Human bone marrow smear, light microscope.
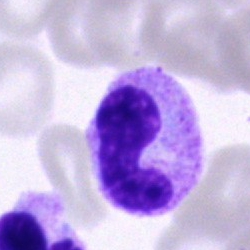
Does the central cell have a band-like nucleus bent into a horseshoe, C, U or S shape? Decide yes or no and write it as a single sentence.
Yes, the cell has a band-shaped, curved nucleus without separate lobes.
